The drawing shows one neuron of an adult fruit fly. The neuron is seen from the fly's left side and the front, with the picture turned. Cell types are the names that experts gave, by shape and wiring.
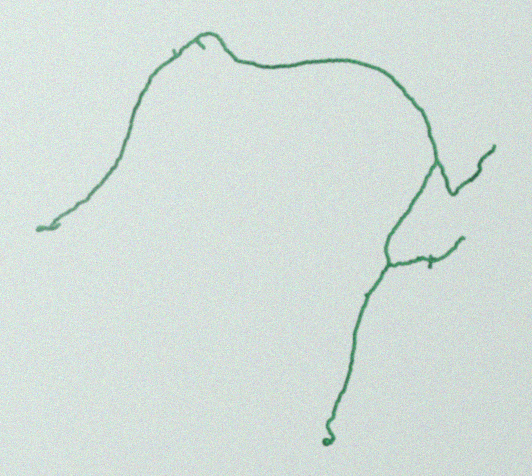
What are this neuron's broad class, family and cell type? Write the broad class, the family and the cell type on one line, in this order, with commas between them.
central-brain intrinsic neuron, hemilineage SMPpv2_dorsal, CB4242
